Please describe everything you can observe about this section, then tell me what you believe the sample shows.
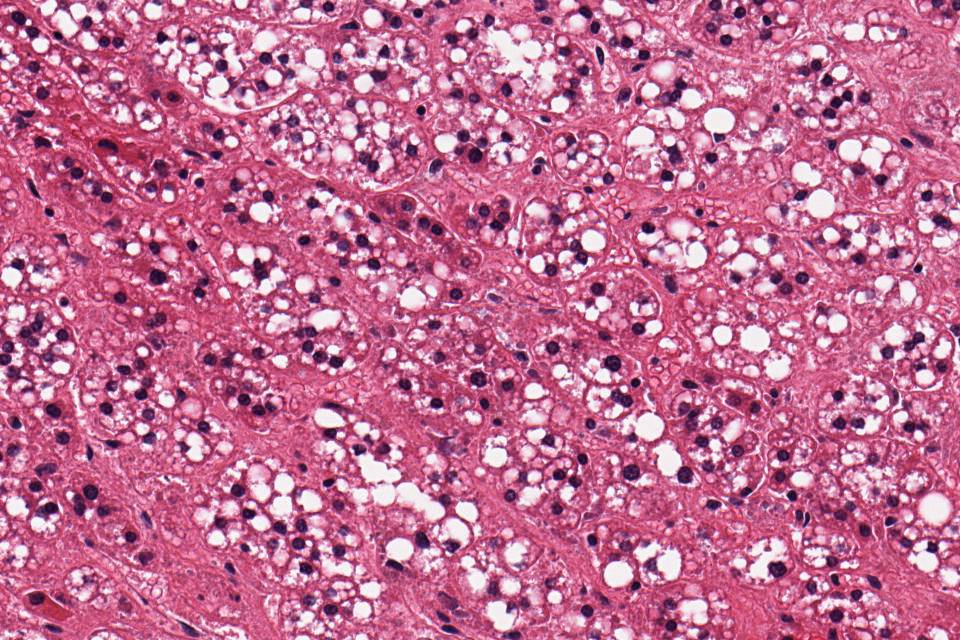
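Looking across the section, most cells have cytoplasm filled with many small, round, clear vacuoles, and these vary in size. Their nuclei are small, round and darkly stained. Between the nests the stroma is pink and fibrillary, and I find no glandular lumens within the nests. This is adrenal gland.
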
